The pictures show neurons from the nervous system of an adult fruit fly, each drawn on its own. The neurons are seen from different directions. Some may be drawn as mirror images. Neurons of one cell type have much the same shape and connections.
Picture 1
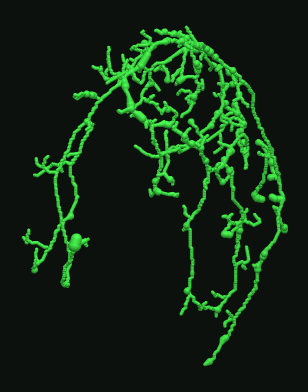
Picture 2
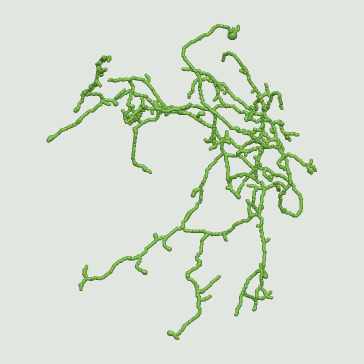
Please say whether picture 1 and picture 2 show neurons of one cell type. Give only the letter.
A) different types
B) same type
A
